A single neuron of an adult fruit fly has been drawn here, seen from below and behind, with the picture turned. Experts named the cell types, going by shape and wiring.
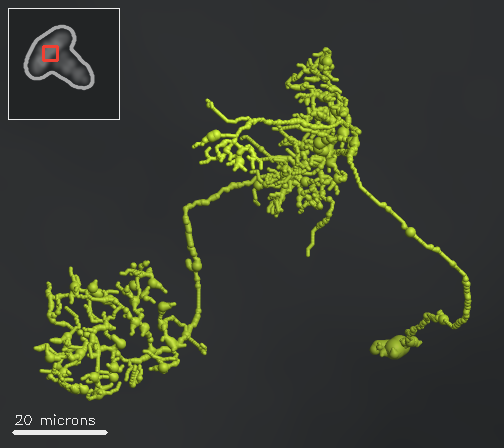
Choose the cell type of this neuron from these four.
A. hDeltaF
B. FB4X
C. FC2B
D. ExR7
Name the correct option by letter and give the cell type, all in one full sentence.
Option A, hDeltaF, is the cell type of the neuron.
